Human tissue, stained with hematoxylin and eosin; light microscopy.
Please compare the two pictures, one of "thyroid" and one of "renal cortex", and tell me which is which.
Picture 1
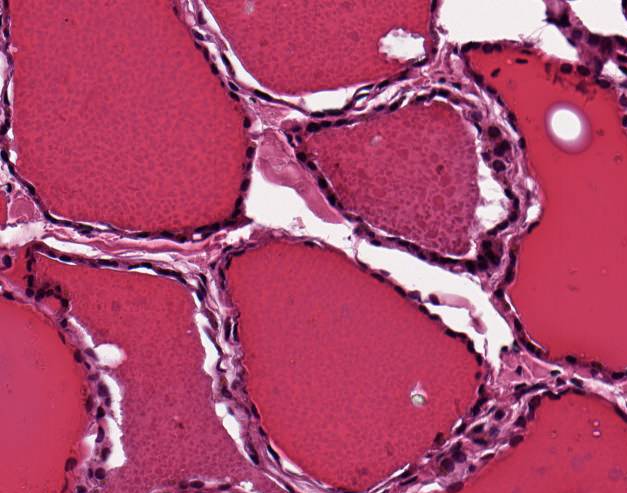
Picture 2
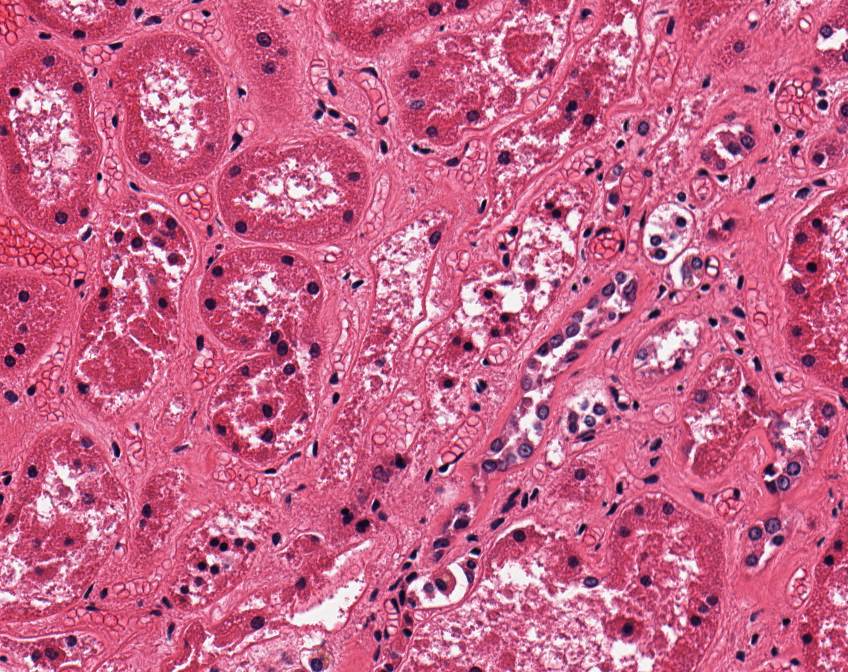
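Thyroid occupies picture 1; renal cortex occupies picture 2. Large, closely packed follicles fill the thyroid field, lined by a single layer of flattened epithelial cells whose dark, elongated nuclei lie parallel to the wall. Only narrow partitions, thin connective tissue strands with white clefts along them, separate the follicles. Many tubule lumina in the renal cortex hold pale, vacuolated, fragmented debris instead of being empty. In many tubules, especially in the right half, the lining is disrupted, with ragged luminal borders and loosened cell fragments. Near the centre, a narrow elongated tubule running lower left to upper right has cells with bluish cytoplasm and crowded nuclei.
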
